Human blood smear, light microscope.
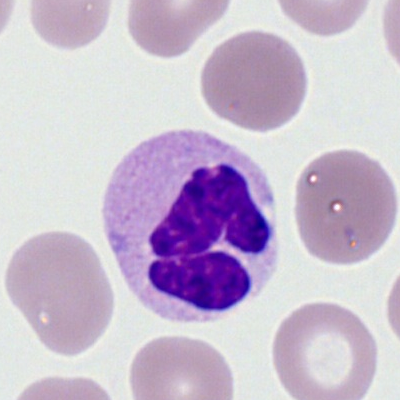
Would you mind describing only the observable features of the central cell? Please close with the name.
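Outline: round and smooth. Nucleus: divided into lobes, a pale gap setting the lower lobe apart from the upper part; no nucleoli. Cytoplasm: only fine, faint lilac granules, none large and orange or dark. This is a segmented neutrophil.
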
